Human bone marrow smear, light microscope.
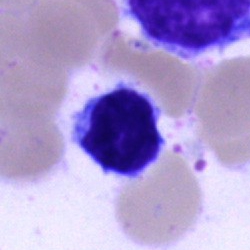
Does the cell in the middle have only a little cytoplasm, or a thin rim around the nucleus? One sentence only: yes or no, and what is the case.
Yes, it is a narrow rim of cytoplasm that surrounds the nucleus.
